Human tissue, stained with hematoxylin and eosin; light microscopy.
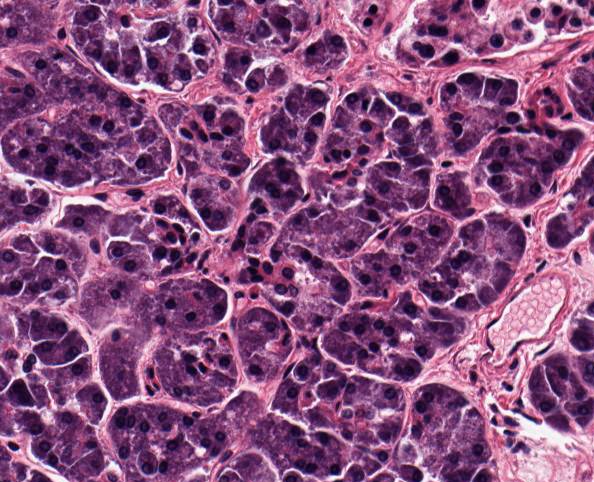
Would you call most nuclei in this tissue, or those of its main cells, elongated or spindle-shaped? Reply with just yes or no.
No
